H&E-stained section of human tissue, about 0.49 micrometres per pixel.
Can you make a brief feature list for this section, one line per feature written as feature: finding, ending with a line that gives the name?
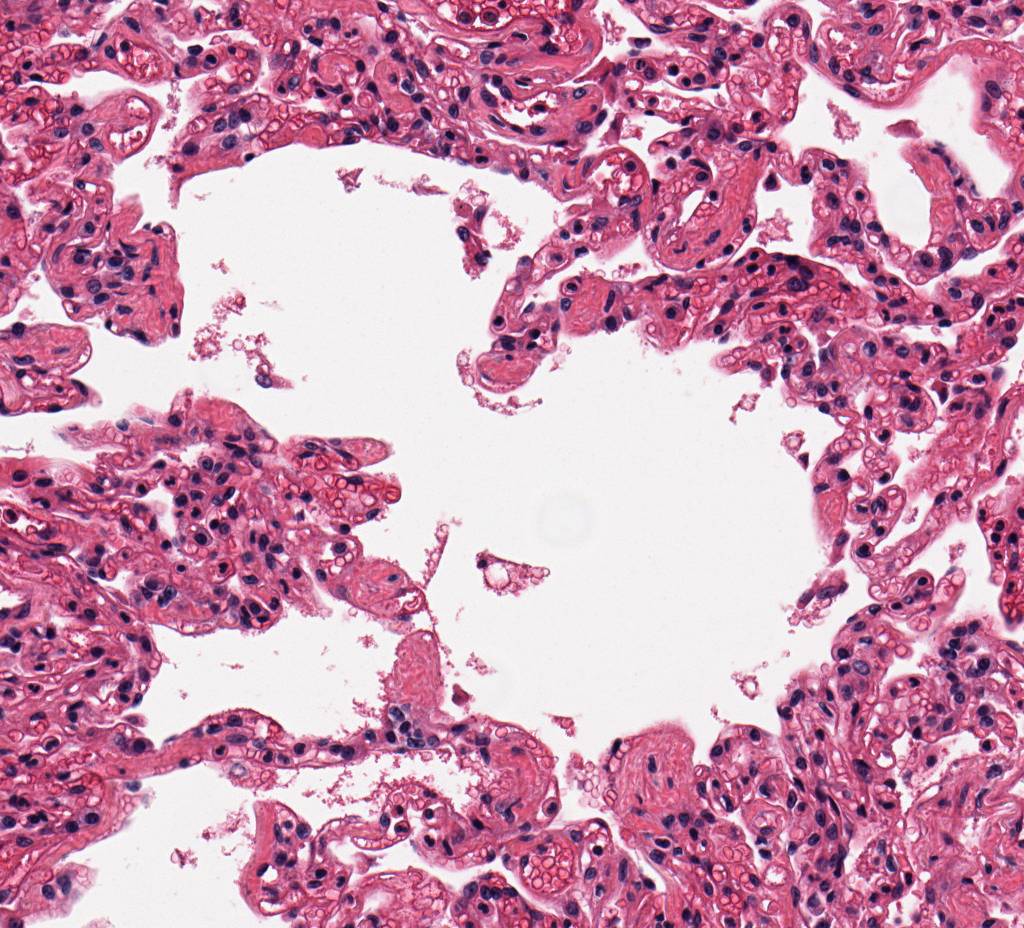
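Central space: large, irregular, empty, surrounded on all sides by folded septa
Septa: crowded with distended capillaries packed with red blood cells
Lining: flat cells facing the central space, no tall columnar or ciliated epithelium
Peripheral airspaces: smaller, narrow, between septa toward upper right and left edges
Name: lung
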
